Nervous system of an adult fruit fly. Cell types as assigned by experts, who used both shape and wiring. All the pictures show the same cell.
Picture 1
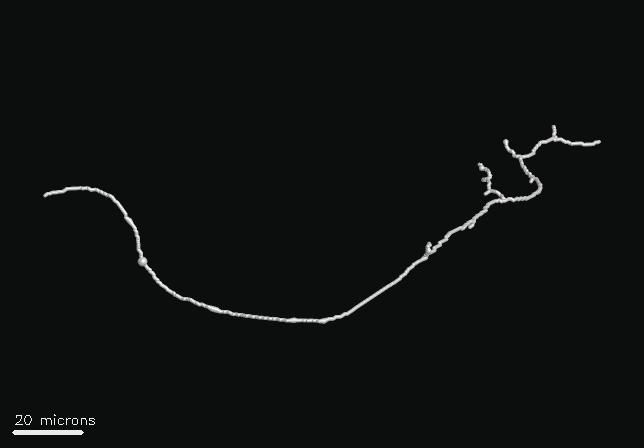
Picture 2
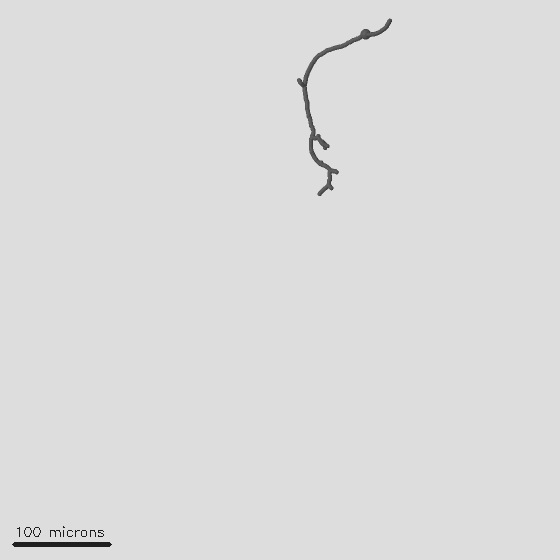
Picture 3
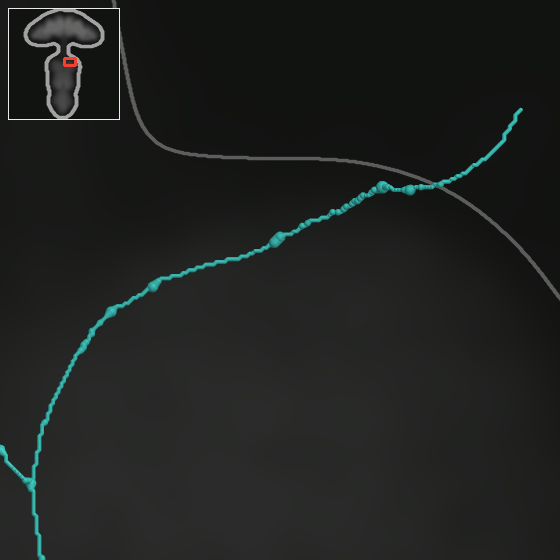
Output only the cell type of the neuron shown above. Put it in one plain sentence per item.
The cell type is SNta33.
